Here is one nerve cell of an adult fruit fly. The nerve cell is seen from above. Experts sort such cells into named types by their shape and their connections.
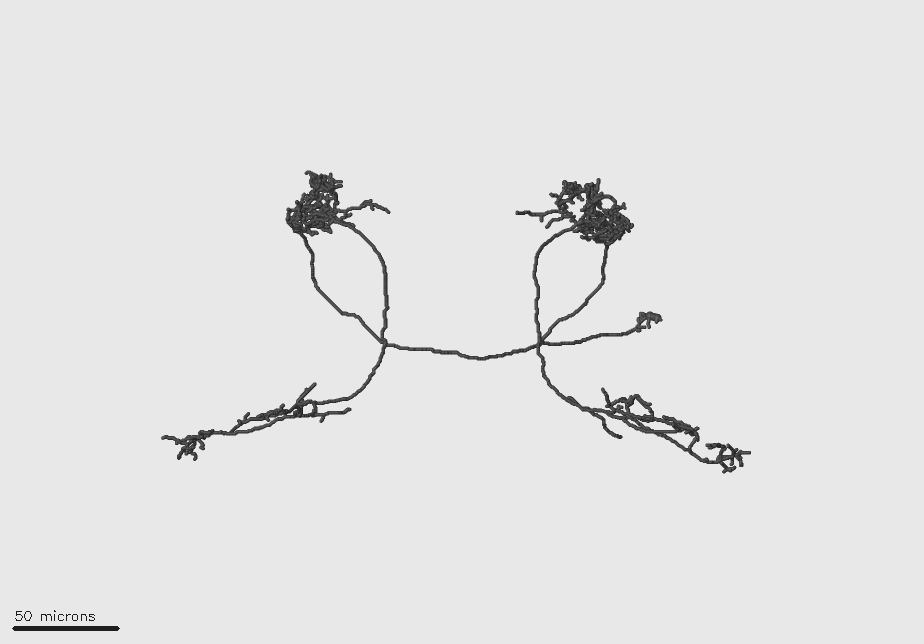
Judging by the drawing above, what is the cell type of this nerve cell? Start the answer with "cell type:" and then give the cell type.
cell type: VP1l+VP3_ilPN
